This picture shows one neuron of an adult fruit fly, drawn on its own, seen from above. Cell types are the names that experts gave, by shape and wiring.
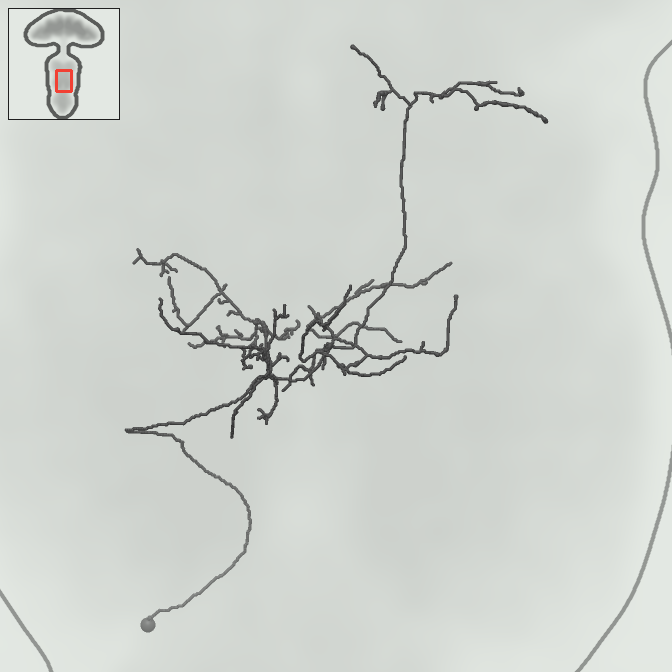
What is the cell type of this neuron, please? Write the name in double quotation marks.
"IN06A103"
